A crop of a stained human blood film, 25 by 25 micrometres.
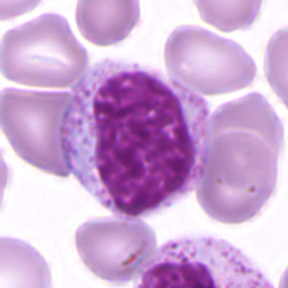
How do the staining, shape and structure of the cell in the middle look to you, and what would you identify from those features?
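Hmm, the nucleus is one mass, no lobes at all. It sits off-centre, over toward the right side of the cell, and the widest rim of cytoplasm lies on its left. The chromatin looks coarsely clumped, with paler gaps between dark patches. Putting that together: a metamyelocyte.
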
